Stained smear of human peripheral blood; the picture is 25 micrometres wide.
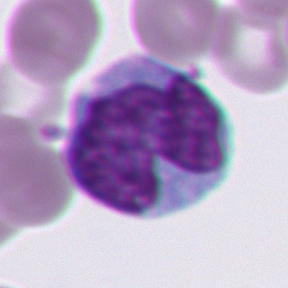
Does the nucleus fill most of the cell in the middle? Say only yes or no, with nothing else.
Yes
